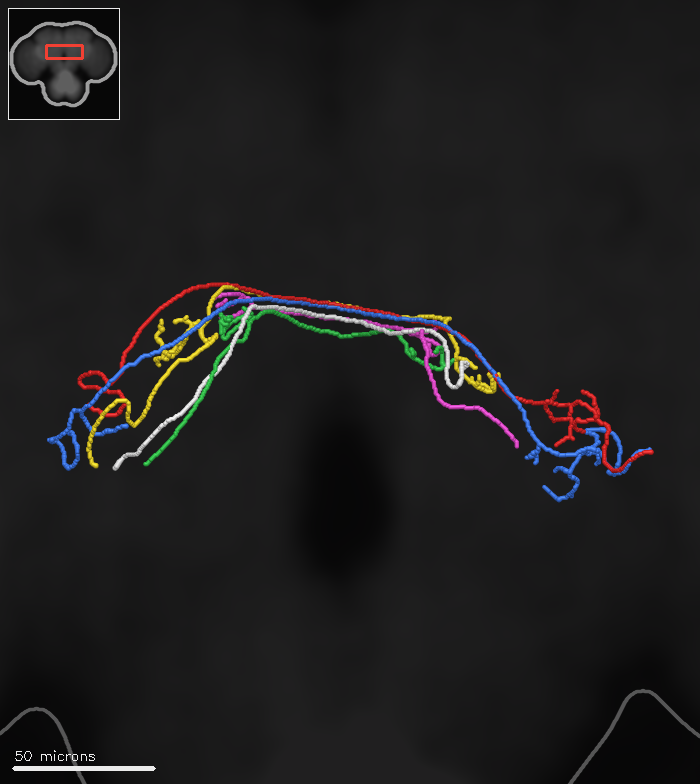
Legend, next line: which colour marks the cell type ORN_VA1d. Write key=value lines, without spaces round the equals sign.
colour=red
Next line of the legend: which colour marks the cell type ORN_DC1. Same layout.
colour=yellow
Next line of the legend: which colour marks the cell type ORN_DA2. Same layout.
colour=white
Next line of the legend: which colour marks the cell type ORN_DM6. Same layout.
colour=green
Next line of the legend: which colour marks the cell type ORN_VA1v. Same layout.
colour=blue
